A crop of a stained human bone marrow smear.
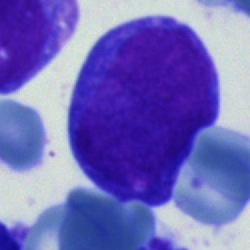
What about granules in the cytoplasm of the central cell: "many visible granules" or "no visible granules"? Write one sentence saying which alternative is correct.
Its cytoplasm is free of any visible granules.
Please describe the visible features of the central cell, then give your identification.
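Notice that the cell is oval, taller than it is wide. Almost all of it is nucleus; at most a very thin rim of cytoplasm is left around the edge. The chromatin is fine and spread evenly, stained a deep purple. Follow the surface round and you'll find it smooth, with no projections. So this cell is a blast.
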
